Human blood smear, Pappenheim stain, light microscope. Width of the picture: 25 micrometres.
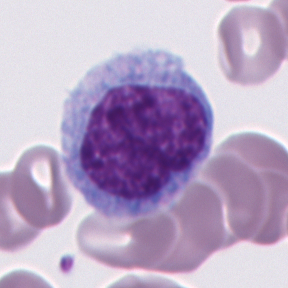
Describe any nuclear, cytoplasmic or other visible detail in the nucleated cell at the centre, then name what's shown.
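Cell edge finely frayed, not smooth, clearest along the top. Nucleus roughly round, unlobed, about 11 micrometres across, filling most of the cell. Cytoplasmic rim widest upper left. Chromatin dark purple, coarsely clumped, lighter gaps between clumps. Name: monocyte.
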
